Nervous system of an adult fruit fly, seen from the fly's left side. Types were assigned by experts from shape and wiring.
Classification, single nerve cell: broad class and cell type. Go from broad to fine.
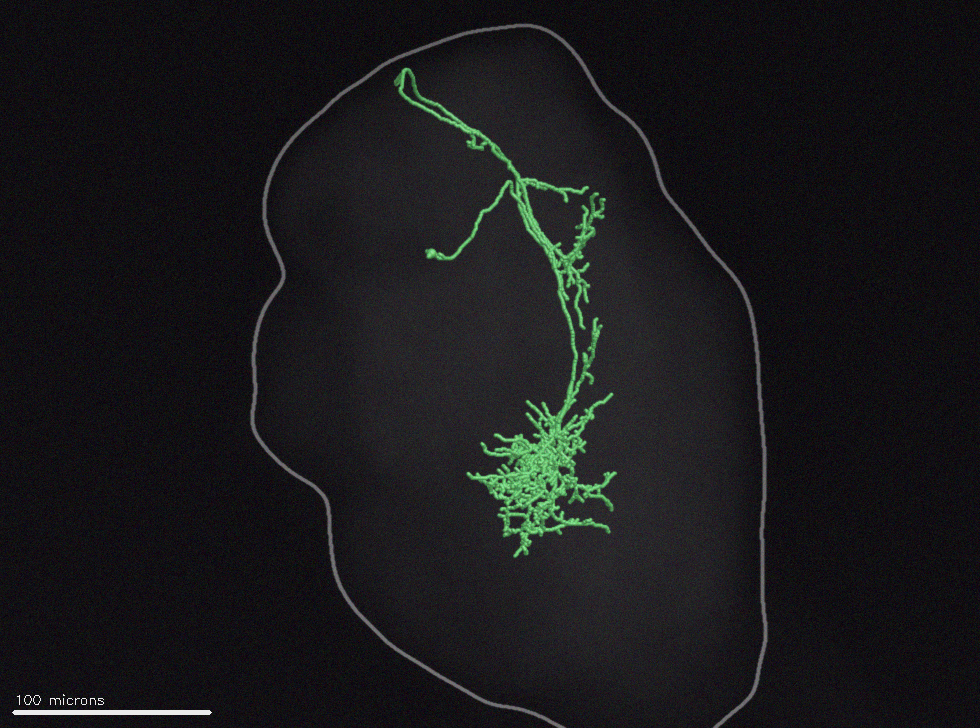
central-brain intrinsic neuron; PLP010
